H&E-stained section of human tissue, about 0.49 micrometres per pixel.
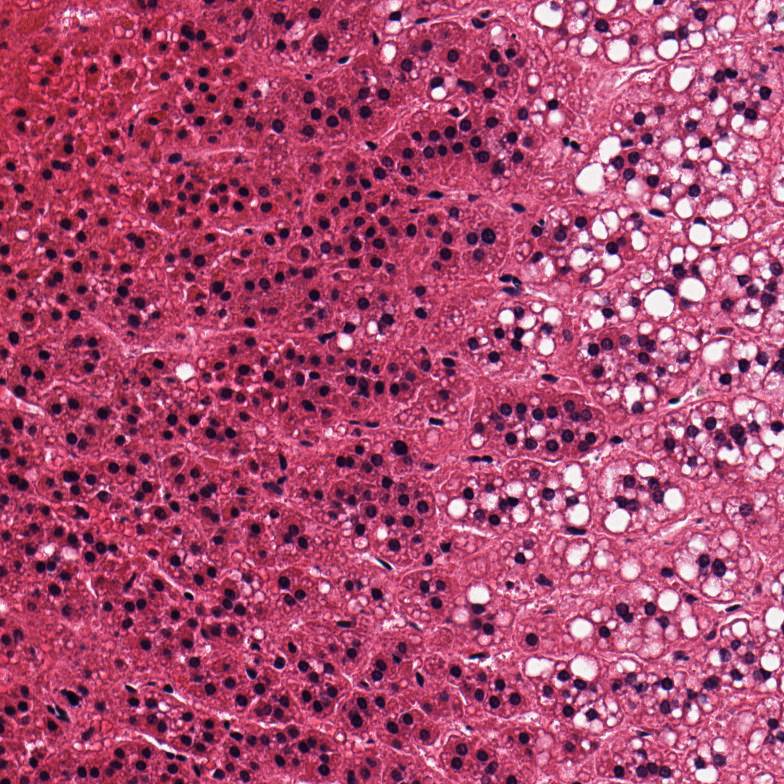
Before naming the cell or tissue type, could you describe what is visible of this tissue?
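Cells form rounded nests and short cords outlined by thin pink strands. Left: abundant, finely granular, deeply eosinophilic cytoplasm. Right: several clear round vacuoles per cell, varying in size, not one large one. Nuclei are single, small, round, dark and similar-sized. So, adrenal gland.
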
